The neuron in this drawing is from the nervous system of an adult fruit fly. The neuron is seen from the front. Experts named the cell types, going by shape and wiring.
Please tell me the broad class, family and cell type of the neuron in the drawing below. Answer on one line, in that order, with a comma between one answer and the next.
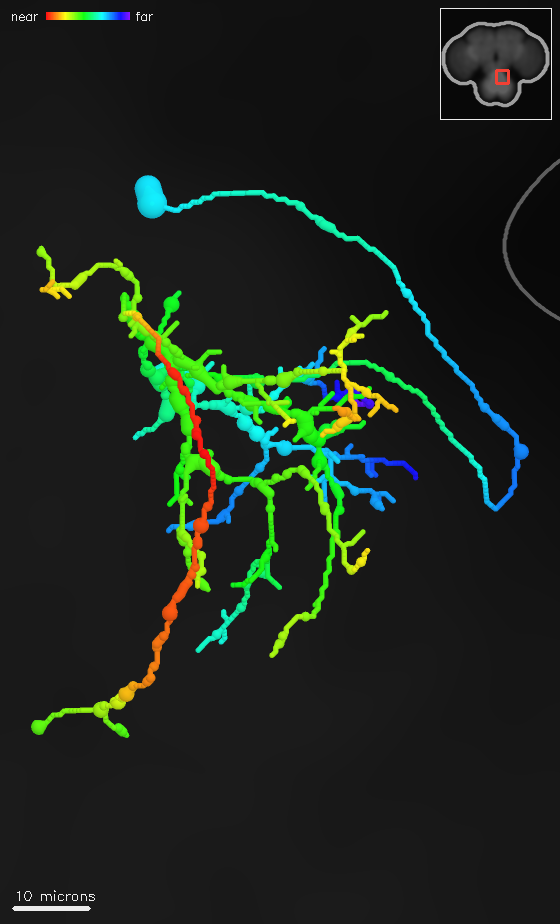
nerve-cord intrinsic neuron, hemilineage 11B, IN11B022_b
